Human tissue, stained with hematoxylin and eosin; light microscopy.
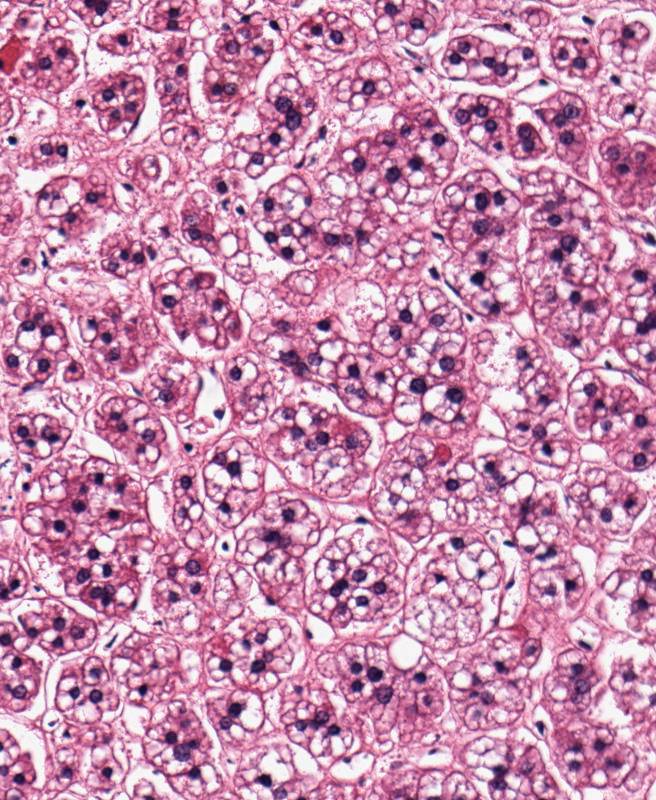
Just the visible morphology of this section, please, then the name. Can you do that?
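Across the field, cells gather in rounded nests of a few to a dozen or so. Very thin septa holding flattened, elongated nuclei part them. Pale cytoplasm full of small clear vacuoles looks bubbly. Most cells have one small, round, dark nucleus. This is adrenal gland.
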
